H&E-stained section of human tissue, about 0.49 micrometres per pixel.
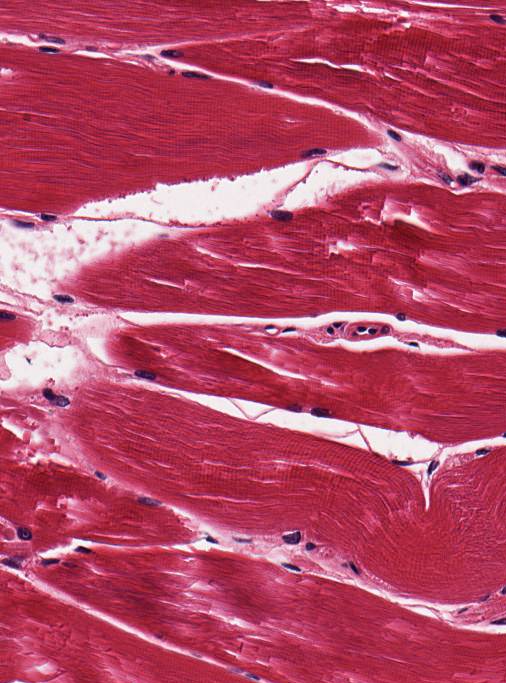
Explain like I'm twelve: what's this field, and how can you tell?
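I'd call this skeletal muscle. Fine transverse cross-striations run within the fibres, and the flattened dark nuclei sit at the fibre edges.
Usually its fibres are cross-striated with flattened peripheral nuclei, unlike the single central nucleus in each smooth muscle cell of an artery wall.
Between fibres there's only scant endomysium with sparse spindle nuclei, and I see no fat cells.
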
